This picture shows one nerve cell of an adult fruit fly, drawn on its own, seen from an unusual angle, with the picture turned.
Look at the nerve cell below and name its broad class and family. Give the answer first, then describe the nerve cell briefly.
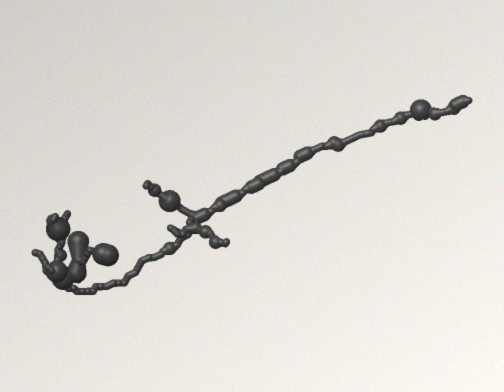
Its broad class is sensory neuron entering the brain. The name of its family is class olfactory. The drawing shows no cell body. There are a dozen or fewer branch ends.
